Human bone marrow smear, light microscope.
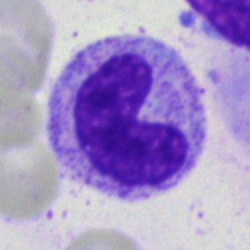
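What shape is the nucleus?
Kidney-shaped, with a deep notch opening toward the upper right.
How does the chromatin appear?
Dark purple and condensed, with only small paler patches.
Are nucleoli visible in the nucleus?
No, none can be seen.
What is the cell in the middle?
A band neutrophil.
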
